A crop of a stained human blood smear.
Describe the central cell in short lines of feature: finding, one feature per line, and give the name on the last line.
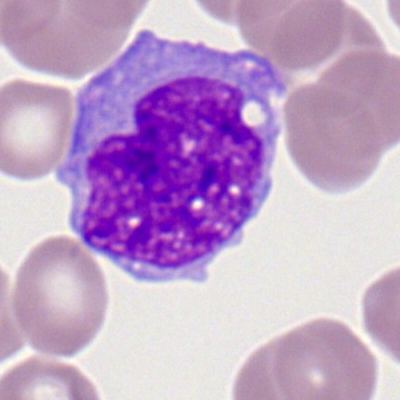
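Nuclear outline: notch or indentation along the upper edge
Nuclear size: fills most of the cell
Chromatin: purple and clumped, with scattered small pale spots
Vacuole: one, small, round and clear, in the cytoplasm at upper right
Identification: monocyte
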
